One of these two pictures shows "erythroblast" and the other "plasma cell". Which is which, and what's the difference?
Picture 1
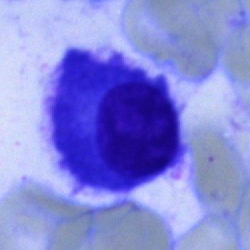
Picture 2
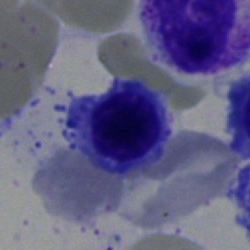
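Plasma cell: picture 1. Erythroblast: picture 2. Plasma cell outline irregular, with small bumps along the edge. Nucleus off-centre toward the right, dense dark purple, darker than the cytoplasm. Cytoplasm deep blue, forming a wide band left of the nucleus, no distinct granules.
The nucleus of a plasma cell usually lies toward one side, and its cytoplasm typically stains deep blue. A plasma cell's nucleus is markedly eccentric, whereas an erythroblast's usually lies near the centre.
Erythroblast outline irregular and bumpy, most of all along the left edge, where small blue blebs stick out. Chromatin dense, dark purple. Cytoplasm blue.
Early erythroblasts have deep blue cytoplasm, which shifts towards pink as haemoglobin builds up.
Many small purple dots scattered in the background left of the cell.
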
